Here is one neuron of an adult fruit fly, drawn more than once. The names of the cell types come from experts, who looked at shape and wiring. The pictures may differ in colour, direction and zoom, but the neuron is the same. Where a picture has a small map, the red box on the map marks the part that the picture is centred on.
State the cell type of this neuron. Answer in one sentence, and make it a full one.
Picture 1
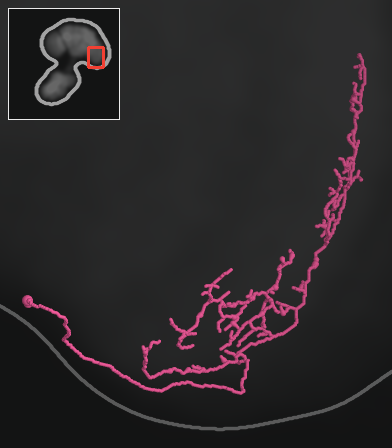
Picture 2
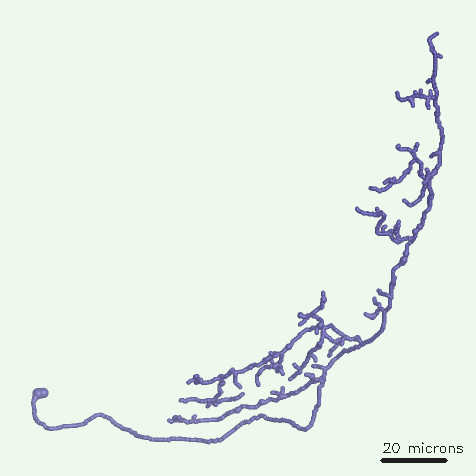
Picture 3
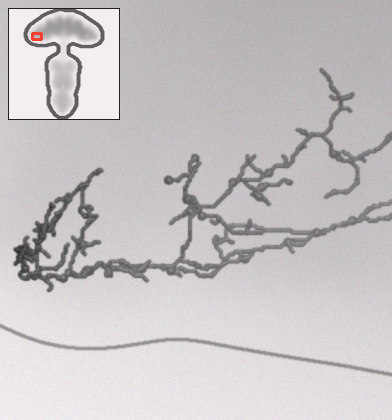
The neuron is of cell type Cm13.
